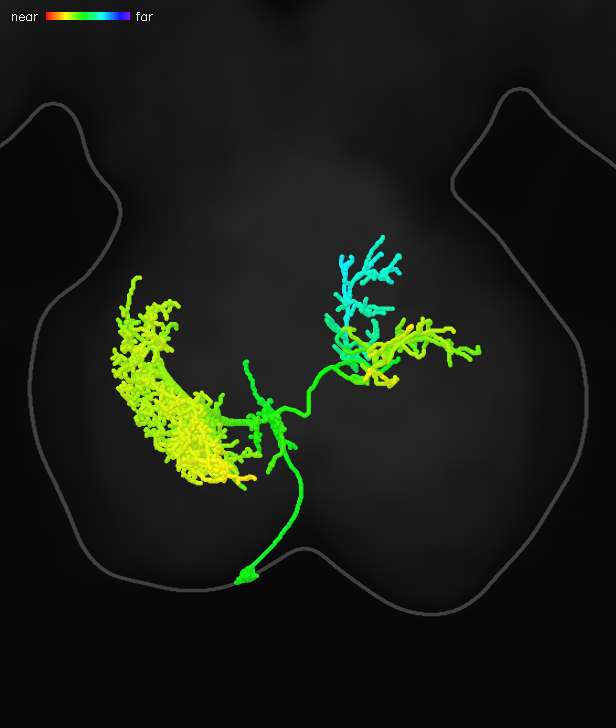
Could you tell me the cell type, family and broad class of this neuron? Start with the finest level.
IN06B003; hemilineage 06B; nerve-cord intrinsic neuron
